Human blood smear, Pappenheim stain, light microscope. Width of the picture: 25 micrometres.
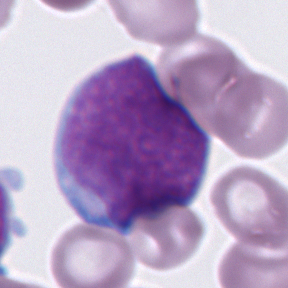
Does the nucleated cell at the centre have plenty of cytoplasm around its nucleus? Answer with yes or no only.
No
